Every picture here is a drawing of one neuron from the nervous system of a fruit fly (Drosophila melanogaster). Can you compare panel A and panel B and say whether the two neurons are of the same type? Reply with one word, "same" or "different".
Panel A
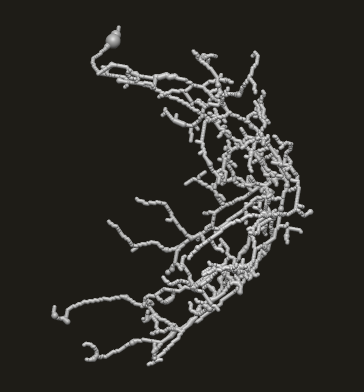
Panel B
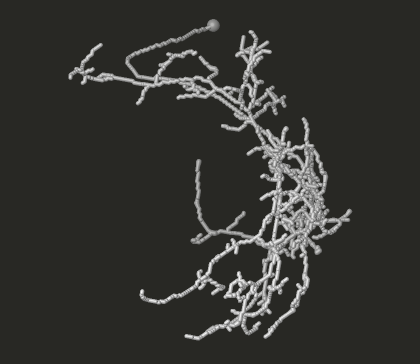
different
